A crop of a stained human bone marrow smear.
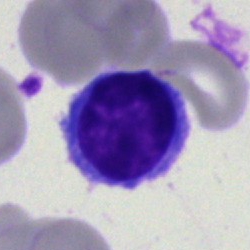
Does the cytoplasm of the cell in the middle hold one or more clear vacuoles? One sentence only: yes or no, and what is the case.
No, the cytoplasm does not hold any vacuoles in this cell.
